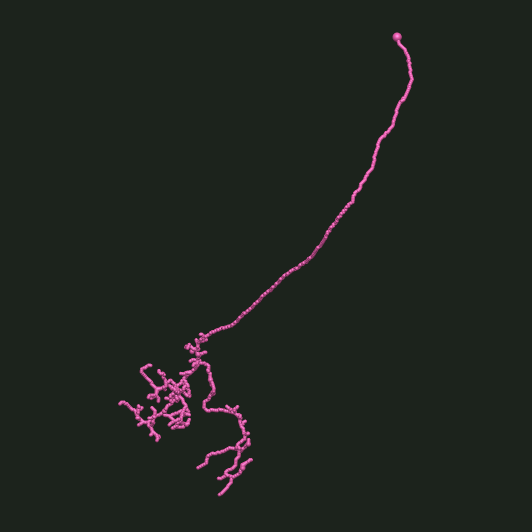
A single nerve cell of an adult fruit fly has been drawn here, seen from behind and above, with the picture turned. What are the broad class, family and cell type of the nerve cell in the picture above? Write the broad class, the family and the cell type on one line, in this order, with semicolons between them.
optic-lobe intrinsic neuron; Tm; Tm24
